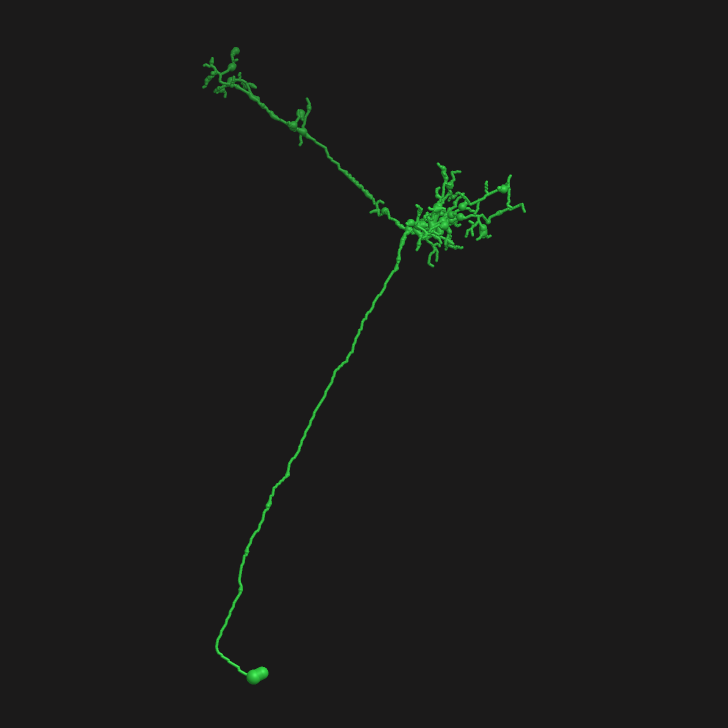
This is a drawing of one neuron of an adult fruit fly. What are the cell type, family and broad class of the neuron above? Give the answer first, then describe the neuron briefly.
It is of cell type TmY20. The family is TmY. It is an optic-lobe intrinsic neuron. The picture shows dozens of branch ends. As drawn here it is taller than it is wide.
